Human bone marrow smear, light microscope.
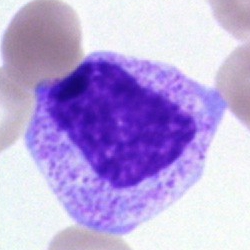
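Myelocyte, the central cell in a stained bone marrow smear. Outline: angular and irregular rather than round. Nucleus: a single mass with a roughly square outline, placed toward the upper left. Cytoplasm: pale blue, its rim wider below and to the right of the nucleus.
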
